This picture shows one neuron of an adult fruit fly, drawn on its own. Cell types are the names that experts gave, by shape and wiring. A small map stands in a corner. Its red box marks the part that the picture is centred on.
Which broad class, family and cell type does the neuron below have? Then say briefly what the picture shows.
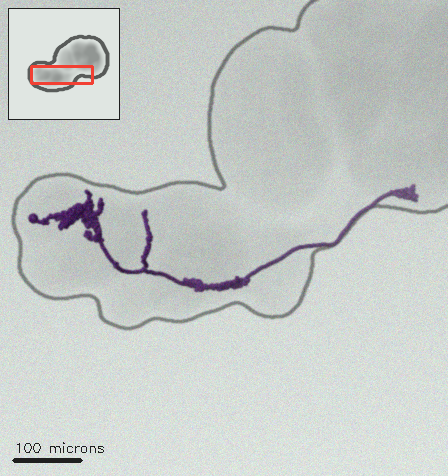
Its broad class is ascending neuron. Its family is hemilineage 05B. It is of cell type AN05B053. The cell body can be seen on the left of the picture. From left to right in the picture it spans about 600 microns.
